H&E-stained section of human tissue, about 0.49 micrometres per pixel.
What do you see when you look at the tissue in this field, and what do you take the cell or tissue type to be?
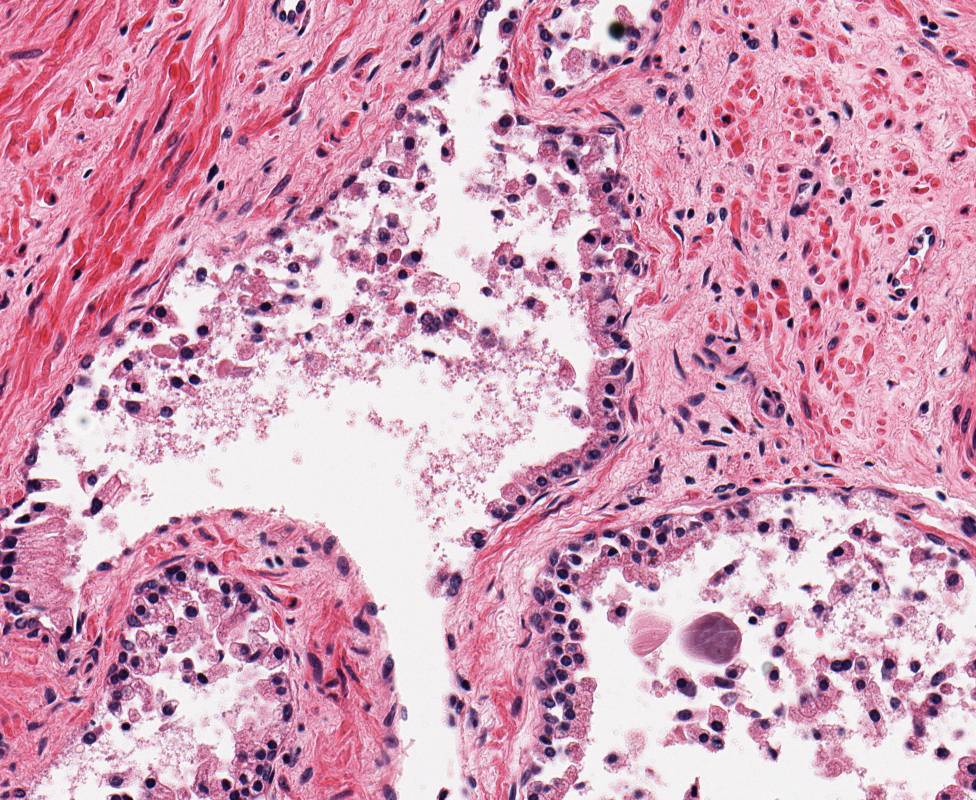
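One row of cuboidal cells with round dark nuclei lines the right edge of the central space. Inside lie many loose detached cells with granular pink debris. Two smooth rounded bodies, one pale pink, one purple, sit side by side in the lower right space. This is prostate.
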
